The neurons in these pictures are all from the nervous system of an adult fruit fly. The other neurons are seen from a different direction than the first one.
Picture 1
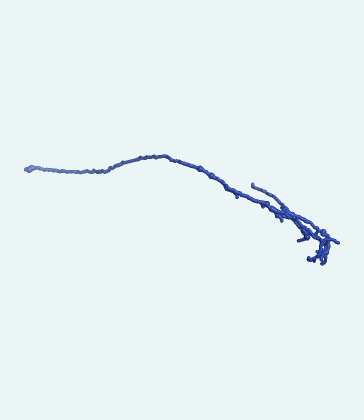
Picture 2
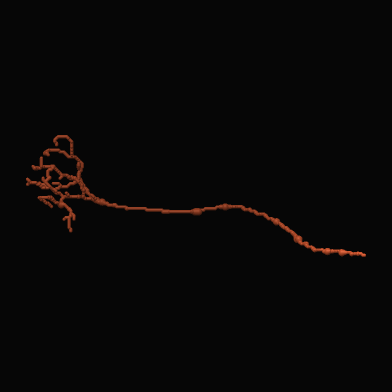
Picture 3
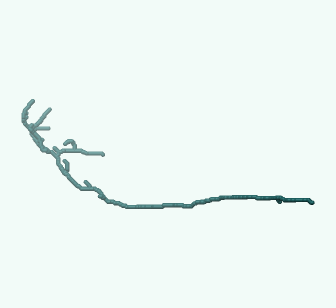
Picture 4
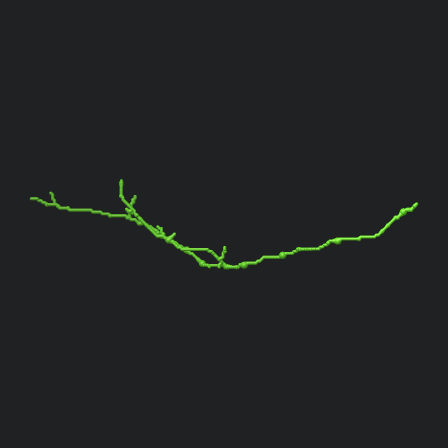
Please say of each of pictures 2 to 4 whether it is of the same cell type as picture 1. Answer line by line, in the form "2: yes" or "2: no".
2: no
3: no
4: no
